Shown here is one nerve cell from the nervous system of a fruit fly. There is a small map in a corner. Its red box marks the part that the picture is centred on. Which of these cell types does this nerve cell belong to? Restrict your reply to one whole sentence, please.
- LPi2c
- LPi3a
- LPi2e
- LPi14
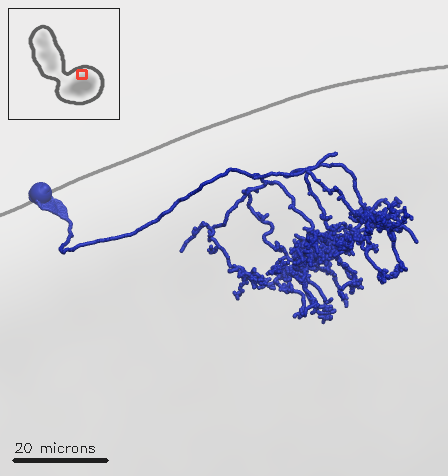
This nerve cell is an instance of the cell type LPi2e.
